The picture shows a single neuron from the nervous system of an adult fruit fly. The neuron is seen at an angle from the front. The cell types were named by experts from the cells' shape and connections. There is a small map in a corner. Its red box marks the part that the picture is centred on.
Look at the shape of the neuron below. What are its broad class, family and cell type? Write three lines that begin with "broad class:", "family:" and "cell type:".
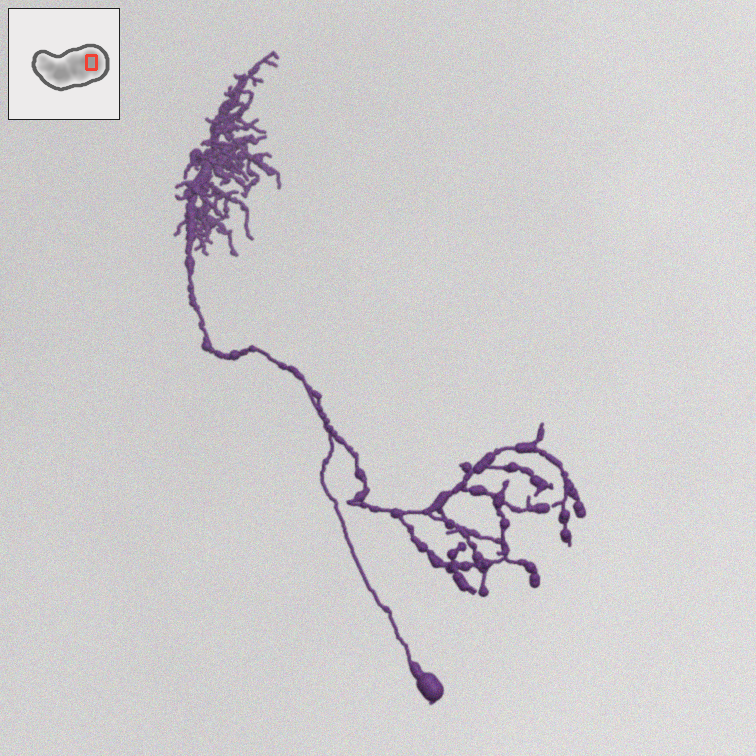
broad class: visual projection neuron
family: hemilineage VPNv1
cell type: LC17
